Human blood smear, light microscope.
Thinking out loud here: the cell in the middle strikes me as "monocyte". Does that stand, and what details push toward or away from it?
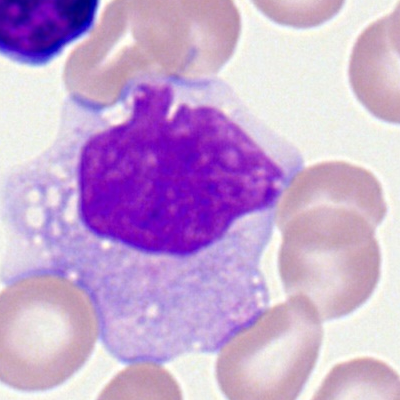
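Cytoplasm abundant, pale grey-blue, with fine, faint pinkish granules. Cluster of small clear vacuoles in the cytoplasm, left of the nucleus. Nucleus irregular, with a fold or notch at its top edge. Outline irregular, with several angular corners. Red cells press against the right edge. Nuclear fold or notch: goes with monocyte.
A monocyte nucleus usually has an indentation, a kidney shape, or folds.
Abundant cytoplasm: for monocyte, against lymphocyte.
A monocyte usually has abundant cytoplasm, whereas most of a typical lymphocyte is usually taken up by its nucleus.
Vacuoles: go with monocyte.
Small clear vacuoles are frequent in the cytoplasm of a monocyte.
Verdict: monocyte fits; lymphocyte does not.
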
